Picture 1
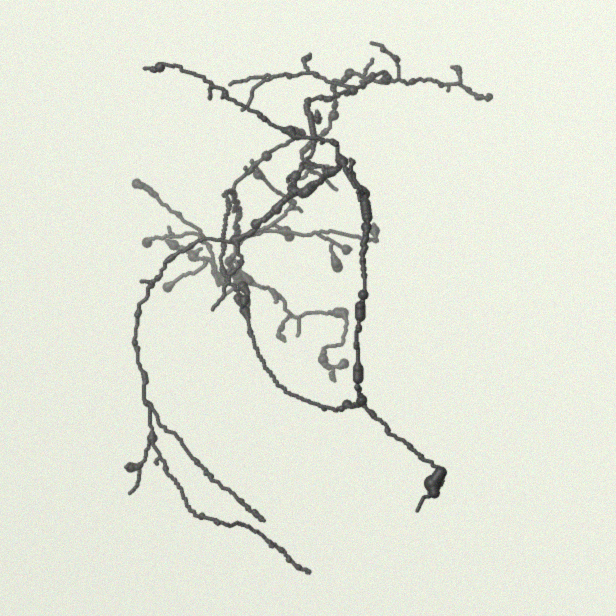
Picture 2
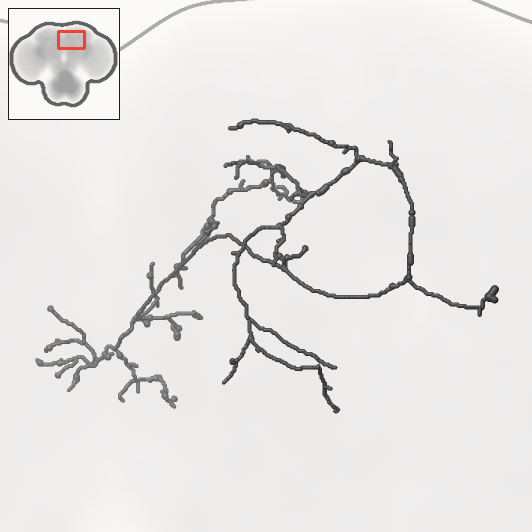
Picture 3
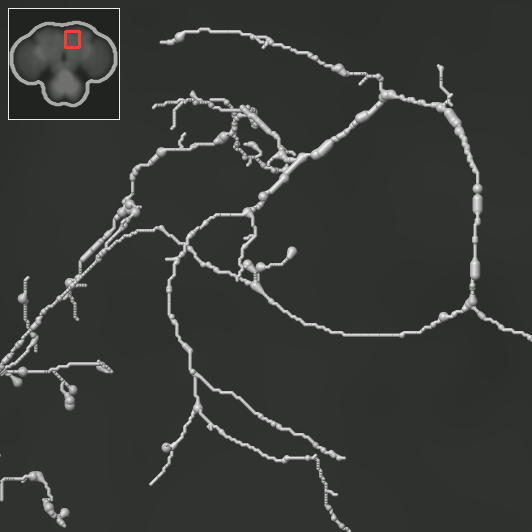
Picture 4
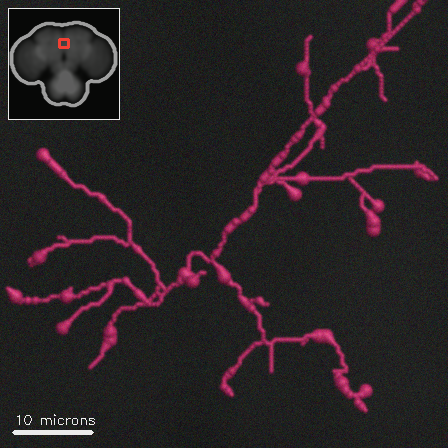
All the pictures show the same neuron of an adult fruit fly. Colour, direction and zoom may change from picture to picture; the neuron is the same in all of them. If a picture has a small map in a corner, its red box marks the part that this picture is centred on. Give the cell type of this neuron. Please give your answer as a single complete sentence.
Among cell types, the one for this neuron is SMP016_a.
